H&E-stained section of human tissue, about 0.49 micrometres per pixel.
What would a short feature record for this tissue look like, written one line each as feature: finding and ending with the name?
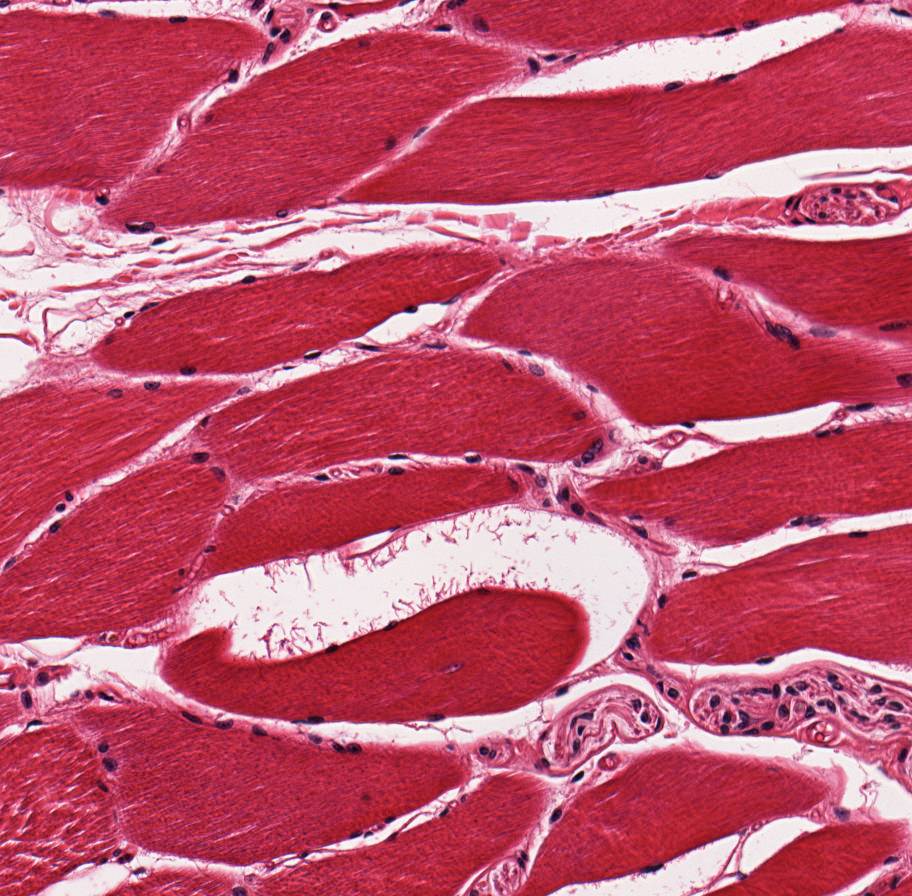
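Fibres: long, unbranched, deep pink, lying side by side
Nuclei: at the fibre edges, not in the centres
Shape: nuclei small, dark, flattened, elongated along the fibre length
Cytoplasm: evenly eosinophilic, with fine lengthwise streaking
Name: skeletal muscle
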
